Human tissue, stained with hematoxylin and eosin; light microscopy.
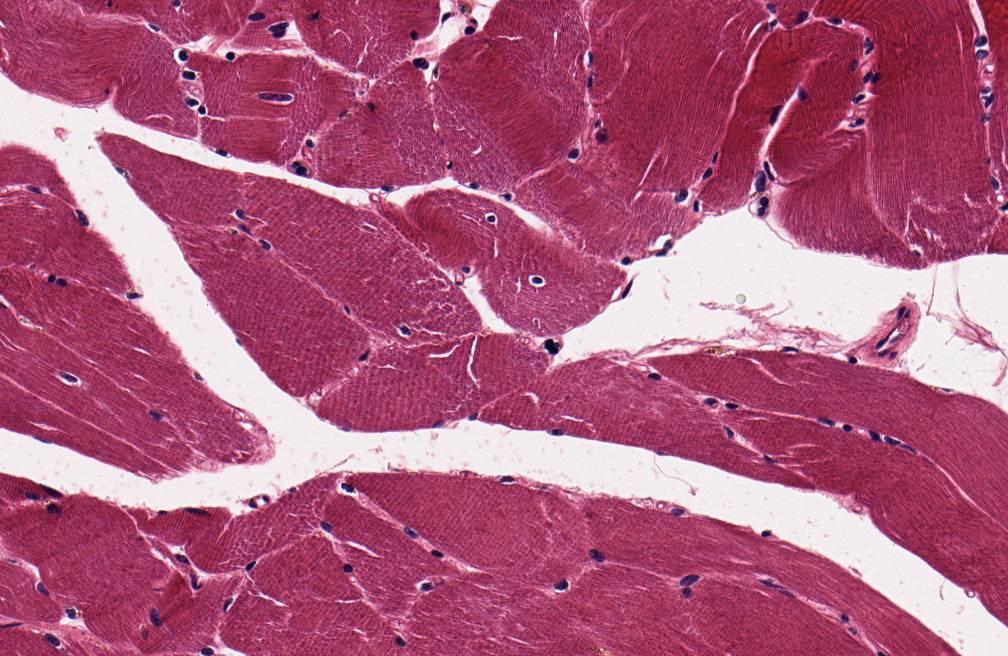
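Skeletal muscle, haematoxylin and eosin. Deep pink fibre bundles fill almost the entire field, separated by wide, empty white clefts; within each bundle, only thin pale lines of delicate connective tissue part the fibres. Dark blue nuclei lie just under the fibre borders rather than centrally; most are small, dark and flattened oval to elongated.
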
